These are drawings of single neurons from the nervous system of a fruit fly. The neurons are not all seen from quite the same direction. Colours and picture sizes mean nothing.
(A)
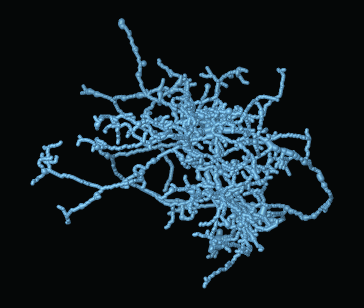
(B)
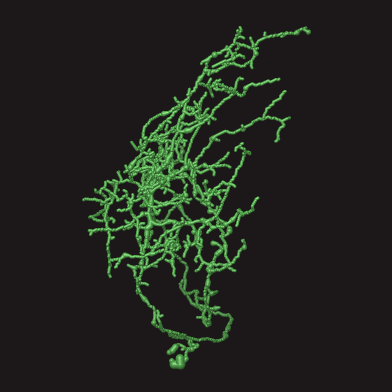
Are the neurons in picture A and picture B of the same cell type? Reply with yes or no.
yes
